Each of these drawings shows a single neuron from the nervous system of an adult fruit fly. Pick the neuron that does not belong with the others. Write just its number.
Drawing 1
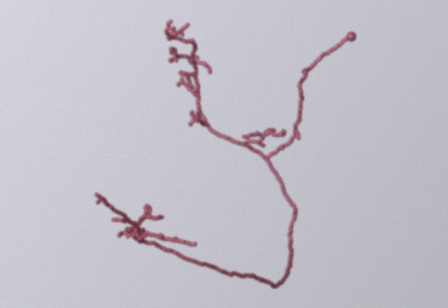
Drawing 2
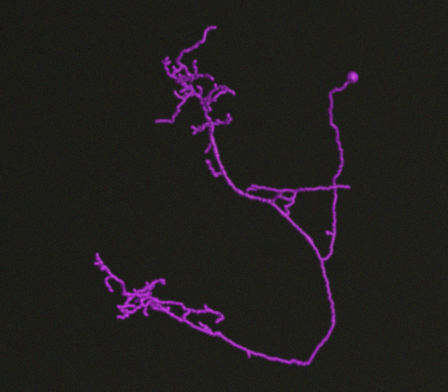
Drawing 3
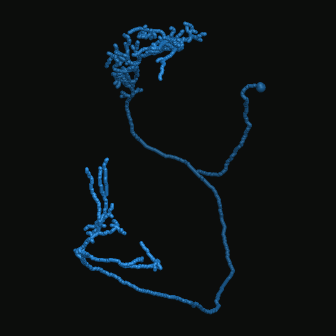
3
